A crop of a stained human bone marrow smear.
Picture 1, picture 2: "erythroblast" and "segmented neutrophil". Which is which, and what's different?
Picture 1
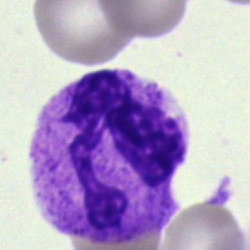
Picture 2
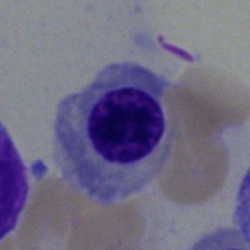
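The segmented neutrophil is in picture 1, the erythroblast in picture 2. What I notice first is the segmented neutrophil's nucleus, a long curved band with narrowed parts winding across the cell, while the erythroblast's nucleus sits off-centre toward the upper right. The cytoplasm sets them apart as well: pale lilac and abundant, filling much of the cell around the nucleus, in the first; pale greyish-blue in the second, forming a wide rim broadest below and to the left of the nucleus.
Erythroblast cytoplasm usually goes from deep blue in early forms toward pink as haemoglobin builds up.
No distinct granules appear in the erythroblast's cytoplasm.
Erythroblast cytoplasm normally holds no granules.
Its outline is irregular, with uneven, angular edges. Back in the segmented neutrophil, the chromatin is dark purple and coarsely clumped, and neither nucleoli nor vacuoles are visible.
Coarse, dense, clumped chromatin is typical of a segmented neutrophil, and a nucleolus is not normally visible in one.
A red cell touches its lower edge.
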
